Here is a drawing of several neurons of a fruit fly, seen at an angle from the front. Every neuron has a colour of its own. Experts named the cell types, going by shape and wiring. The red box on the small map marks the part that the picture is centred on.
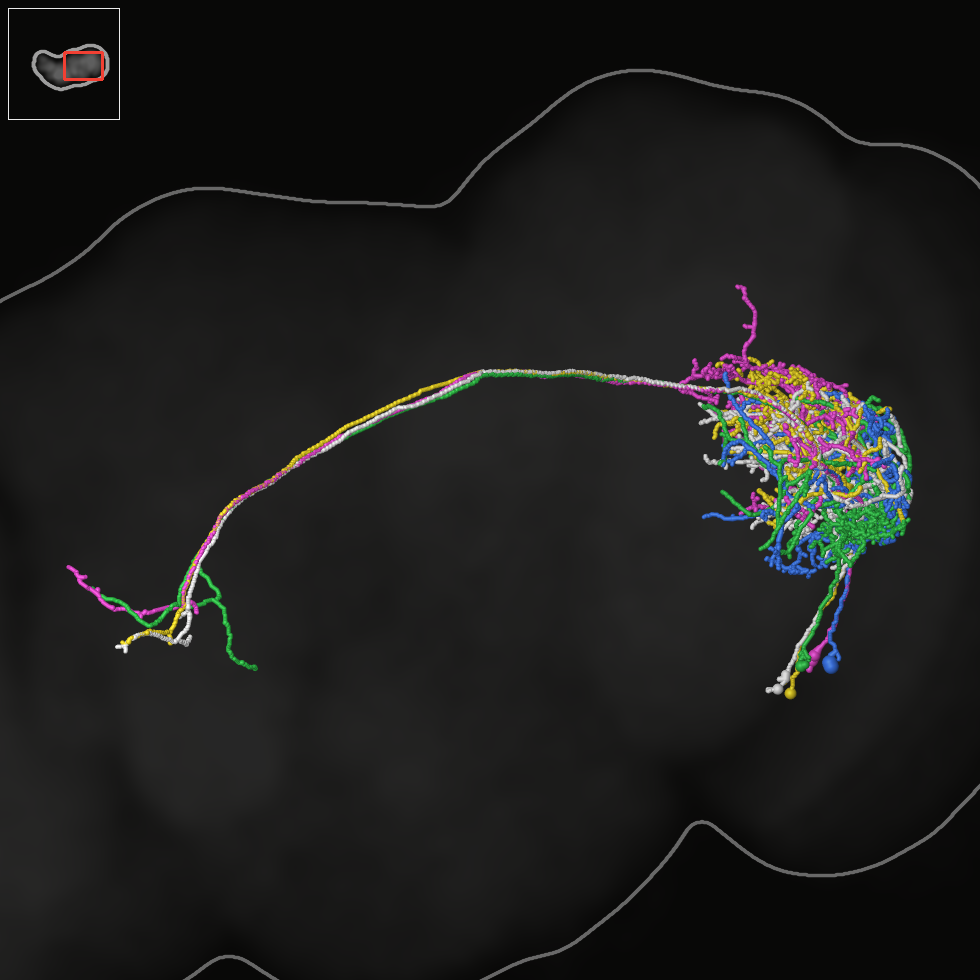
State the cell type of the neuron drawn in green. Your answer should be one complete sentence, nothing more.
The neuron belongs to cell type CB2339.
